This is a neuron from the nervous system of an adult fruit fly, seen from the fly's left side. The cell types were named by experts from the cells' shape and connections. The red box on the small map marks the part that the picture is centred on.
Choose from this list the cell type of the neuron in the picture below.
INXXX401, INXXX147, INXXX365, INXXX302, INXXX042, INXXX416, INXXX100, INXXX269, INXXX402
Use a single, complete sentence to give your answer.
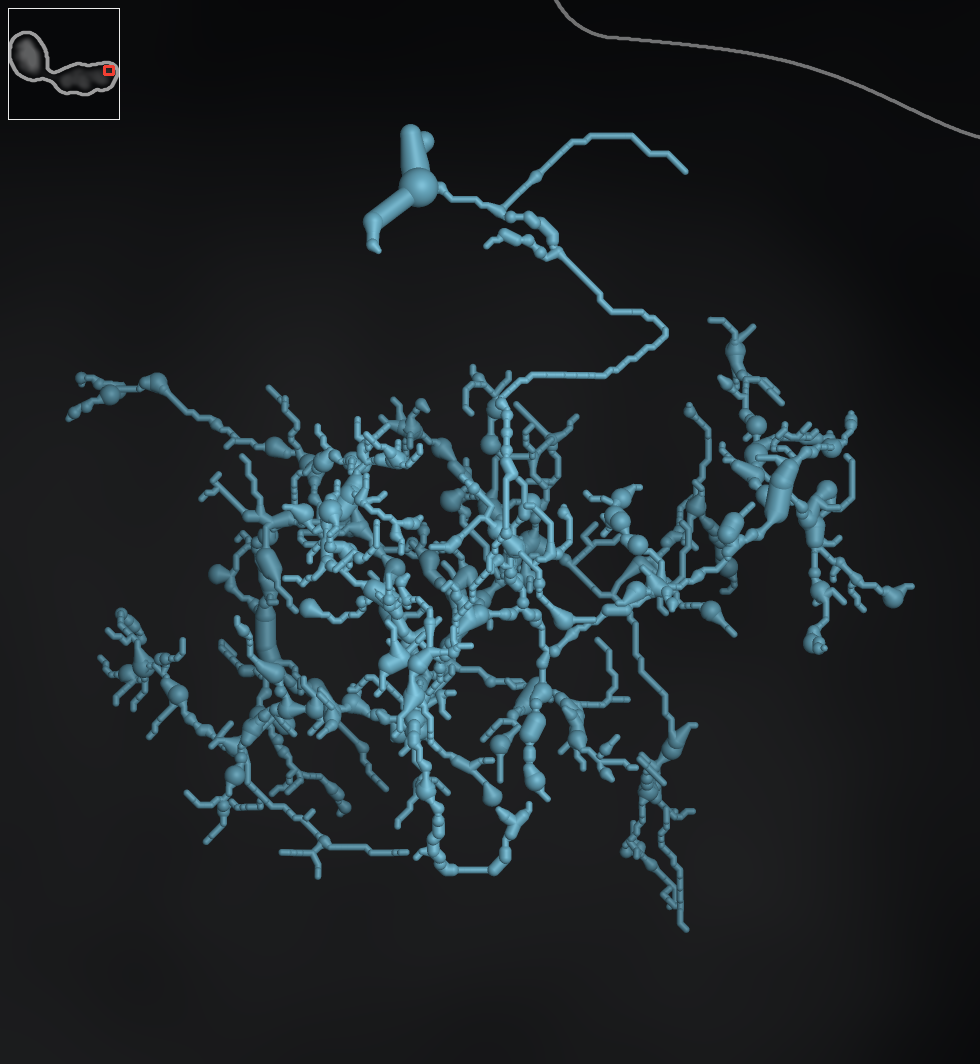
So far as cell type goes, this neuron is INXXX401.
